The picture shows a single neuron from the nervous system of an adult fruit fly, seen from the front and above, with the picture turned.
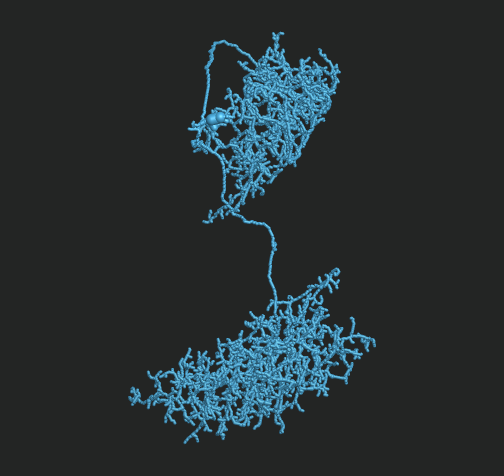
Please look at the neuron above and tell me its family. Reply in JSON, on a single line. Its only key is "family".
{"family": "MeLo"}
